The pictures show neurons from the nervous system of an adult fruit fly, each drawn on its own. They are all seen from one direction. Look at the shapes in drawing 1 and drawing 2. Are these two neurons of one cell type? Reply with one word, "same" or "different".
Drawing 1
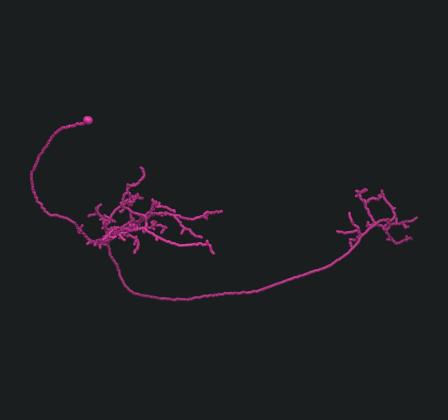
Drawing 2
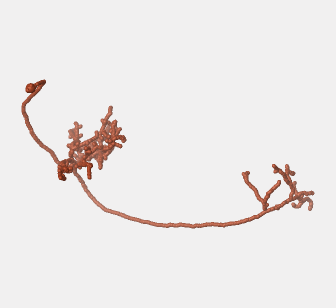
same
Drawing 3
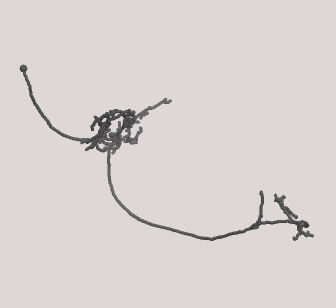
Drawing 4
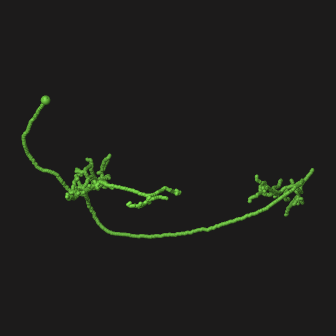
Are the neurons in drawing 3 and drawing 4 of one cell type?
same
